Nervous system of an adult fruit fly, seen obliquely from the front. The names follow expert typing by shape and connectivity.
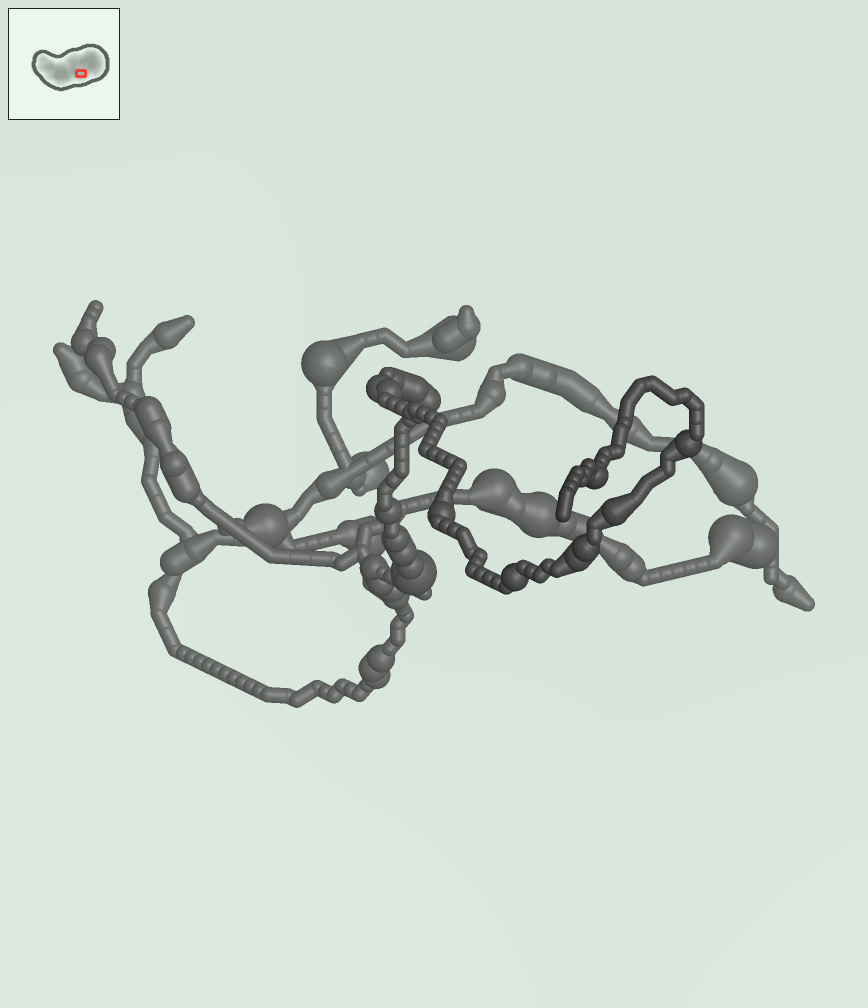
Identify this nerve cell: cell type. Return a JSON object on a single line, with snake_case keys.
{"cell_type": "ORN_VL1"}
